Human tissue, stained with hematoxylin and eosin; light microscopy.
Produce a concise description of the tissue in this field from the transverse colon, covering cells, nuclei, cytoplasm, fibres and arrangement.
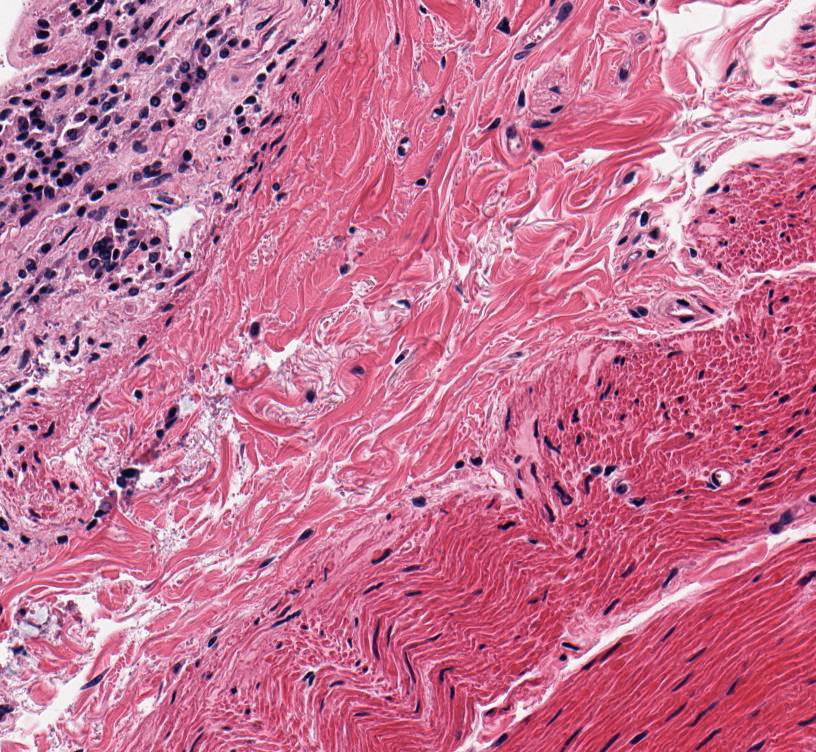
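Small, dark, round nuclei form a dense crowd in the upper left corner. Smooth muscle bundles occupy the lower right, where a deep red muscle band runs diagonally from lower left toward upper right. Nuclei in lengthwise-cut bundles are elongated and cigar-shaped.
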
